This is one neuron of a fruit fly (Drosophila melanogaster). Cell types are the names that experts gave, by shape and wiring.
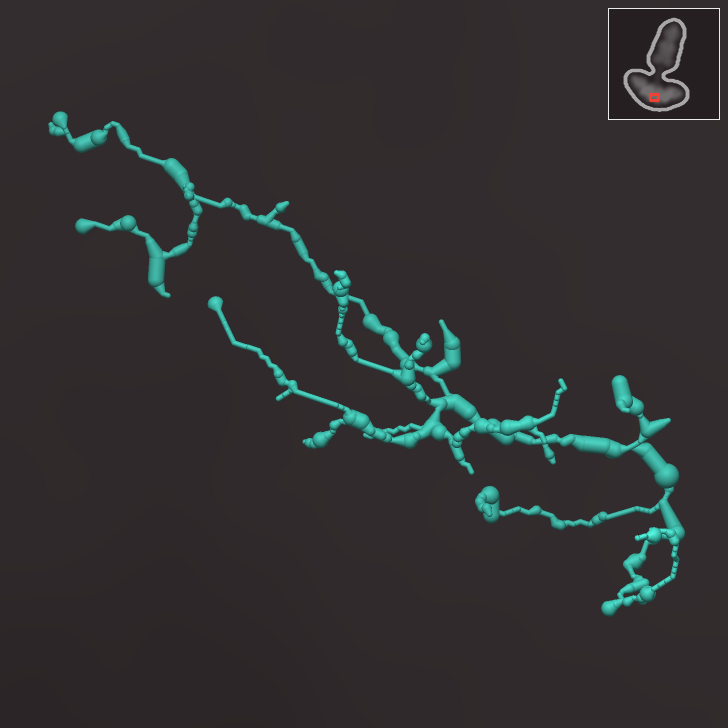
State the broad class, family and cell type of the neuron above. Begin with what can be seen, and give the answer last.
It is in the brain and does not reach the nerve cord. As drawn here it is wider than it is tall. Its broad class is sensory neuron entering the brain. The name of its family is class mechanosensory. Its cell type is aPhM5.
